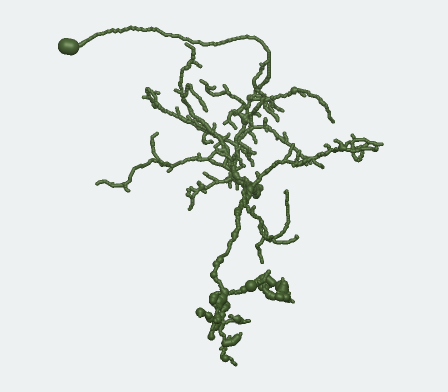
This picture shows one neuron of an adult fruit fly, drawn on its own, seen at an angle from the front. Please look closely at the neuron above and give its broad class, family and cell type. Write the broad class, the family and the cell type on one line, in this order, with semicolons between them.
nerve-cord intrinsic neuron; hemilineage 19A; IN19A069_a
